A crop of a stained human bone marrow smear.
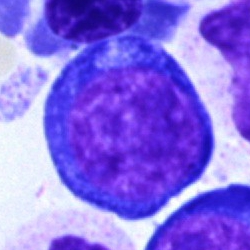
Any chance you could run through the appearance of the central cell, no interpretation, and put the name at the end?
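The outline of the cell is smooth and round to slightly oval. Its chromatin is finely stippled, with no coarse dark clumps. The cytoplasm forms a narrow rim of deep blue. A paler zone in that cytoplasm lies above the nucleus, at the top of the cell. The cell is a proerythroblast.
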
